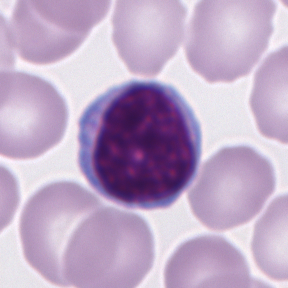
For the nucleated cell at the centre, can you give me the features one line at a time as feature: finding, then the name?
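Outline: round and smooth
Nucleus: round, without indentation or lobes
Chromatin: dark purple, coarsely clumped
Cytoplasm: free of vacuoles
Name: typical lymphocyte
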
